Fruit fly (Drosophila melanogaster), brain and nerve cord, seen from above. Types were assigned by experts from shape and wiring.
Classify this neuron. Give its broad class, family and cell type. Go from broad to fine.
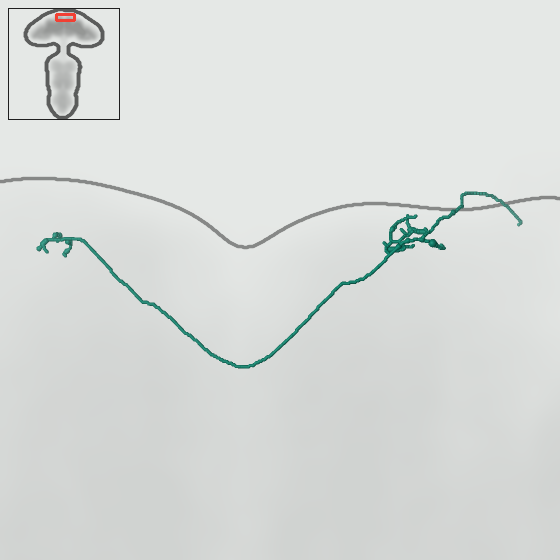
sensory neuron entering the brain; class olfactory; ORN_DA4m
